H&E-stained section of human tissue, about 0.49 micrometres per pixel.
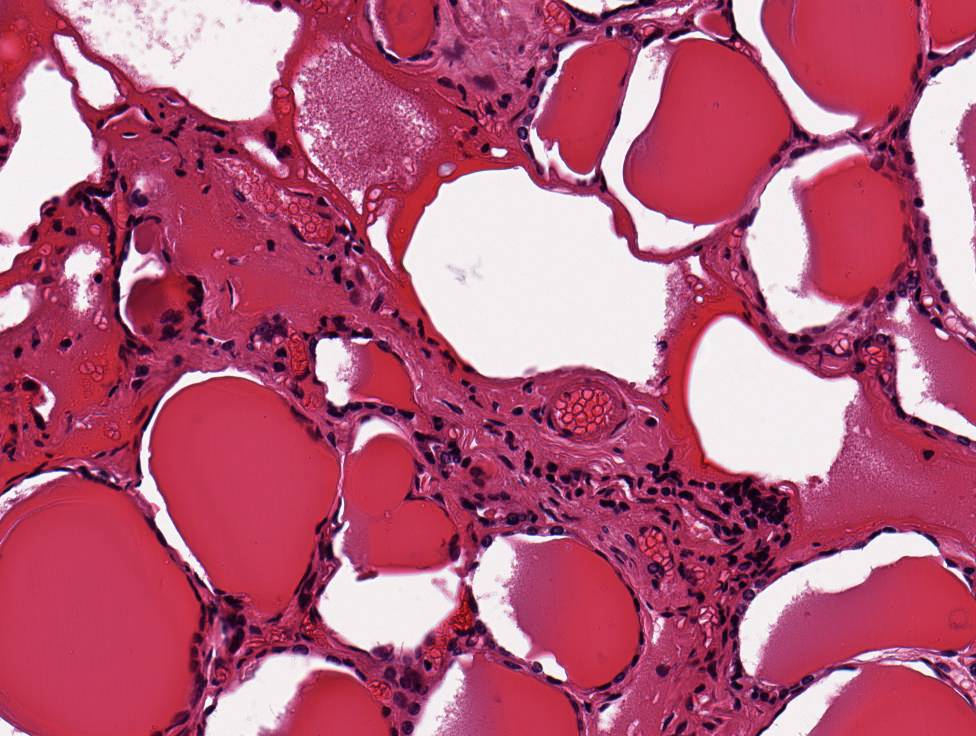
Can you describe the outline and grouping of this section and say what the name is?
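Checked in turn, follicle size comes first: the follicles vary widely. Contents: most follicles hold homogeneous, deeply eosinophilic colloid. Lining: a single layer of flattened epithelial cells. Stroma: a small cluster of dark, round nuclei lies below and right of centre. The section is thyroid.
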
